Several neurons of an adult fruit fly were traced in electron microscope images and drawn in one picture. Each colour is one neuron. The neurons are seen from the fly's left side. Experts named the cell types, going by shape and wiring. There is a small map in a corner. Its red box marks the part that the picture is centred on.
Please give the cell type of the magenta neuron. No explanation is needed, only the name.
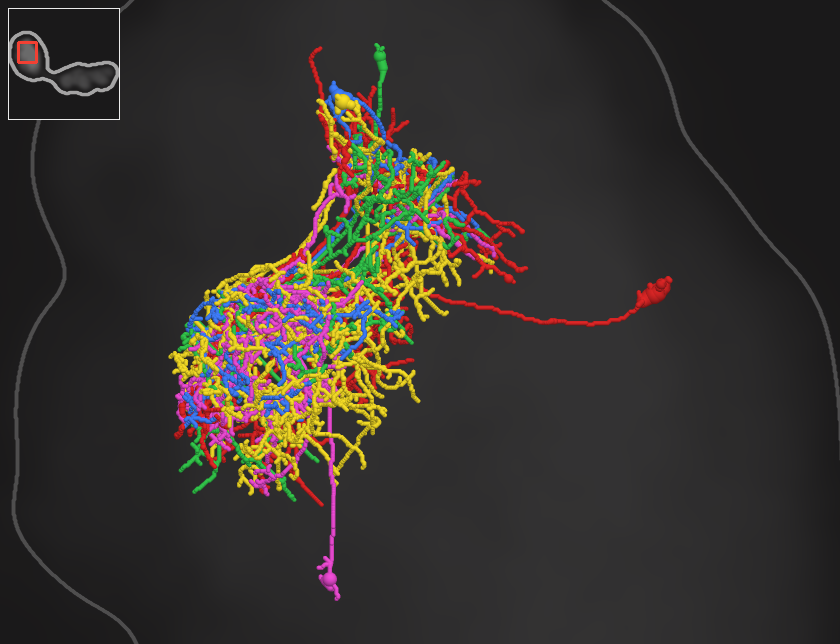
CB1189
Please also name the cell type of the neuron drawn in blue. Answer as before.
CB1116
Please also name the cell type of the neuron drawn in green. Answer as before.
CB2342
